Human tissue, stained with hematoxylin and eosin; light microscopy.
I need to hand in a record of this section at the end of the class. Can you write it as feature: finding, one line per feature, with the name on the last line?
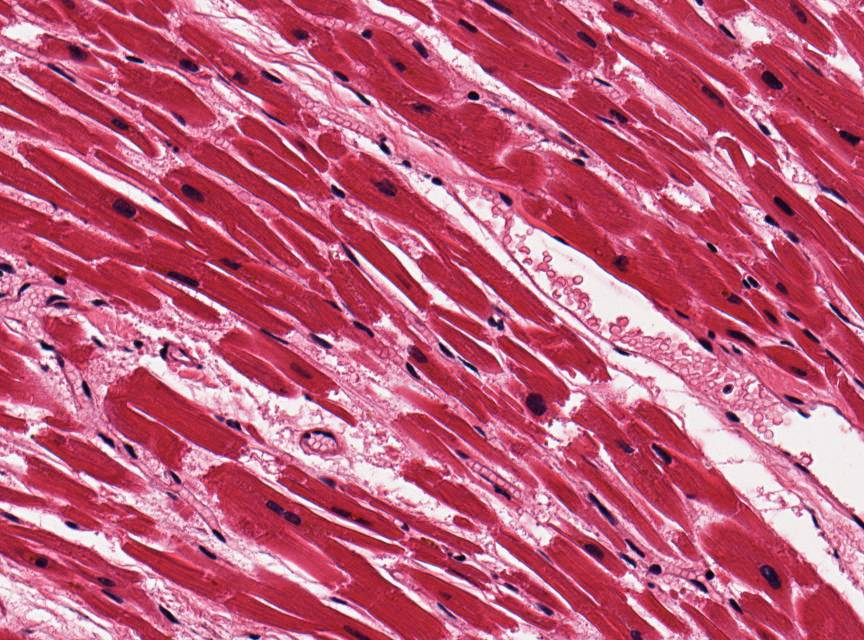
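Branching: many fibres branch and join neighbouring fibres
Nuclei: oval, in the centre of the fibres
Cytoplasm: deep pink-red
Blood: band of pale red blood cells in a diagonal cleft, centre-right
Name: left ventricle of the heart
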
